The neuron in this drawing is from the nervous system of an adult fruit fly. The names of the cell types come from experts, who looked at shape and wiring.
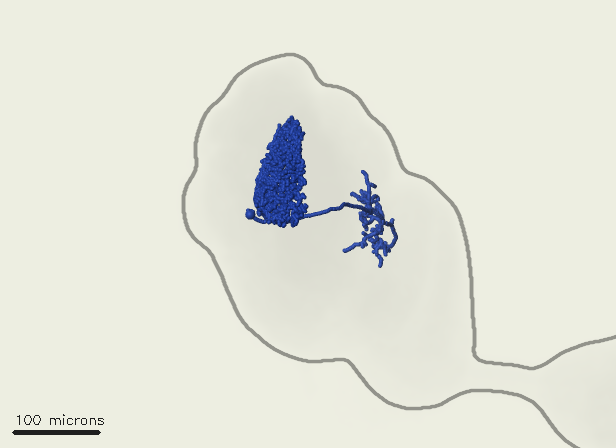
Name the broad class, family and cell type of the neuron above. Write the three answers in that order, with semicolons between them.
visual projection neuron; MeVP; MeVP57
